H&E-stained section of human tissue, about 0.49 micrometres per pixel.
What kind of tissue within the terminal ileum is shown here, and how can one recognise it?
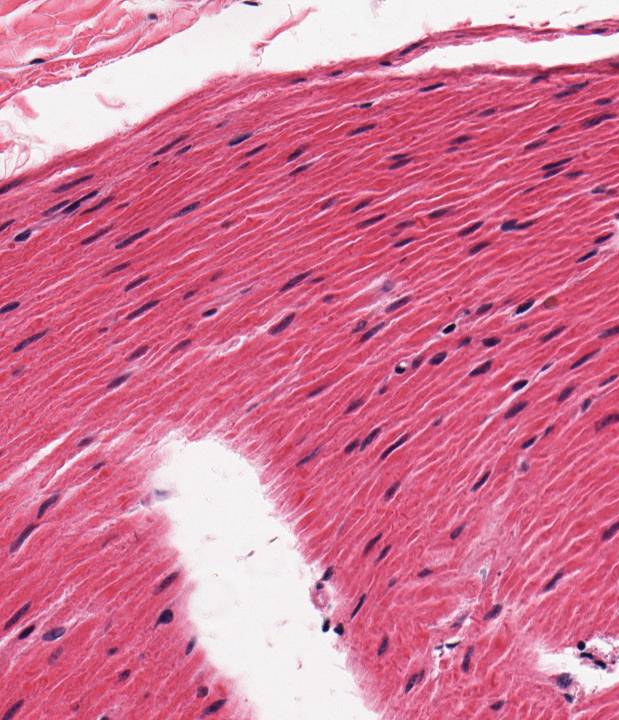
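Smooth muscle occupies nearly the whole field, as closely packed, elongated cells lying parallel to one another.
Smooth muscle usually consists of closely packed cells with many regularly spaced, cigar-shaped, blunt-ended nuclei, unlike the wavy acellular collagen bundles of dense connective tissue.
Here the dark purple nuclei are elongated, cigar-shaped, blunt-ended and evenly scattered. The pink cytoplasm shows no cross-striations.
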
